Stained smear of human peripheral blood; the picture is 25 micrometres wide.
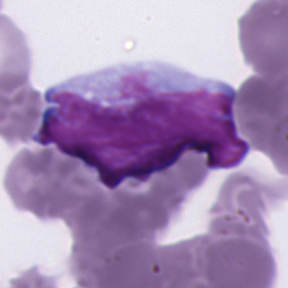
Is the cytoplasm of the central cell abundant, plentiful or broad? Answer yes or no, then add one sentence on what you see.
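No. The nucleus fills most of the cell as a broad band across its lower part.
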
